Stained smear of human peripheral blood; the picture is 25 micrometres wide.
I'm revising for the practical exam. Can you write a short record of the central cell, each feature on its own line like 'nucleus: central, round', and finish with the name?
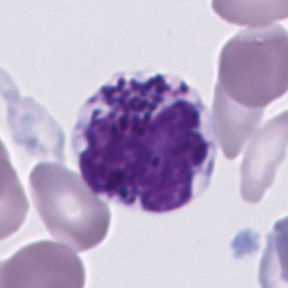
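Granules: coarse, dark blue-purple
Distribution: crowded most thickly in the upper part of the cell
Nucleus: irregular, lobed outline, filling the lower part of the cell, partly hidden by overlying dark granules
Size: about 13 micrometres across
Name: basophil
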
